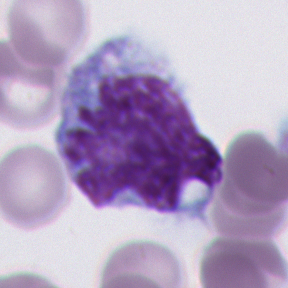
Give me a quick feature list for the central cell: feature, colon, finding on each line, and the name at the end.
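Nucleus: irregular, folded outline, notched edges
Chromatin: dark purple, coarse clumps, paler streaks
Cytoplasm: widest above nucleus, toward upper left
Pale space: clear, rounded, at lower right nuclear edge
Identity: monocyte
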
